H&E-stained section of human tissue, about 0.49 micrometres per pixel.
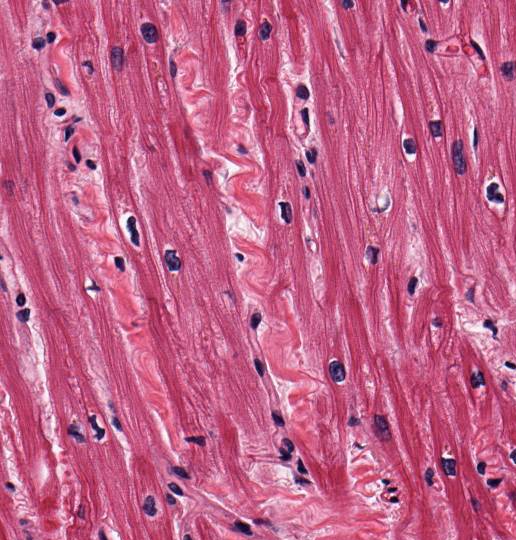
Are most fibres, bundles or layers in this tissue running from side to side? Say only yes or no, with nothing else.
No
